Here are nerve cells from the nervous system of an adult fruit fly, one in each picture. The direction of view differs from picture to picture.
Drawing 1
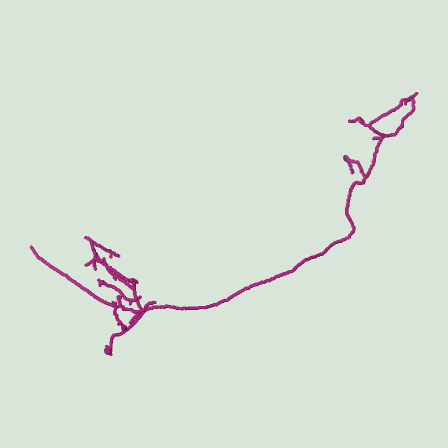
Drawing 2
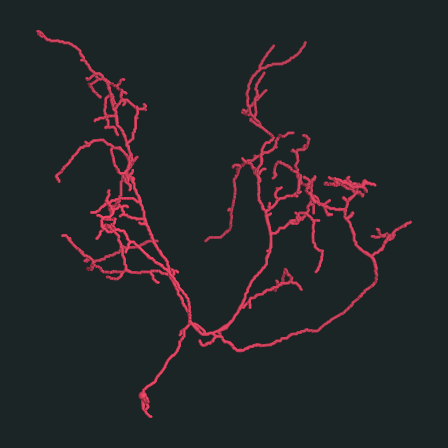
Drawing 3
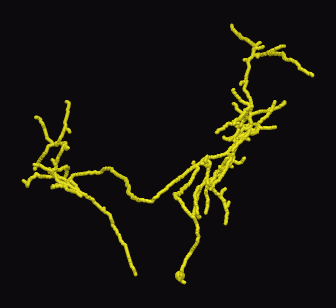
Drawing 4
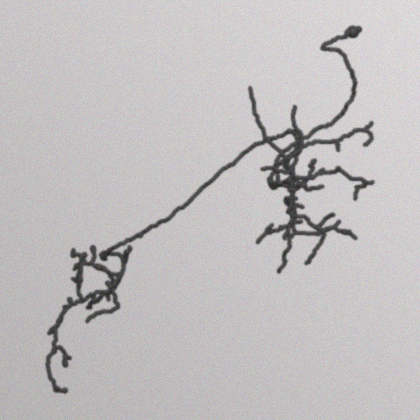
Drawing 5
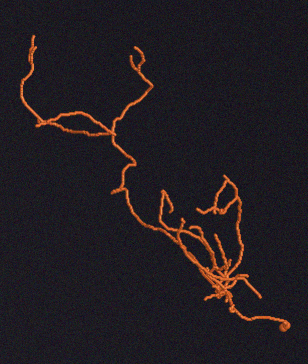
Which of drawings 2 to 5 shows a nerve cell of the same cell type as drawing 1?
Drawing 5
